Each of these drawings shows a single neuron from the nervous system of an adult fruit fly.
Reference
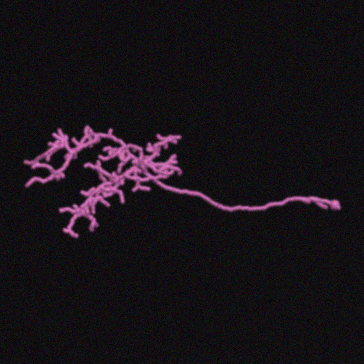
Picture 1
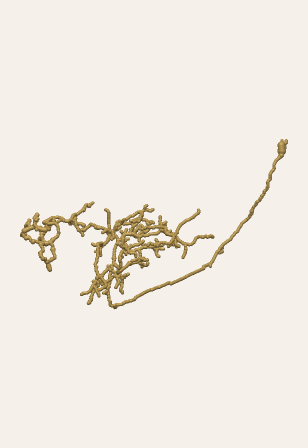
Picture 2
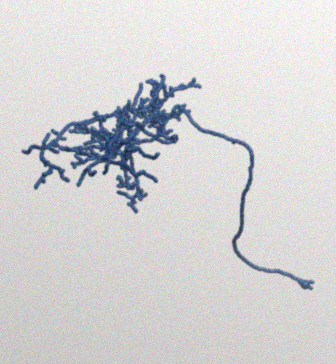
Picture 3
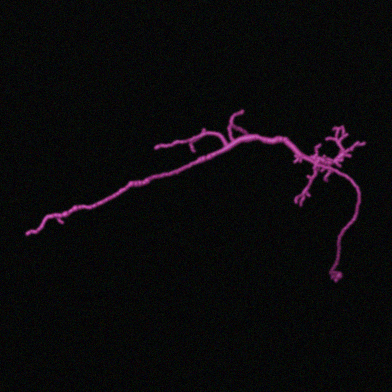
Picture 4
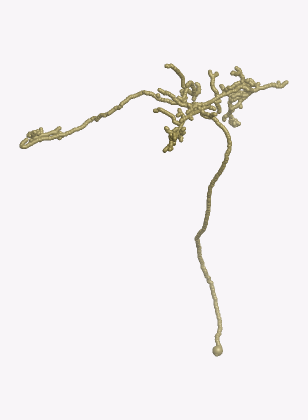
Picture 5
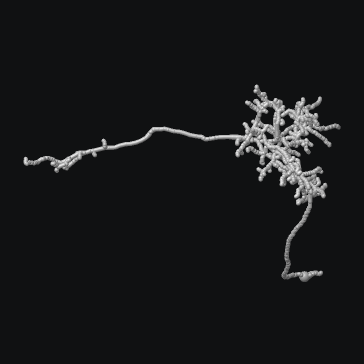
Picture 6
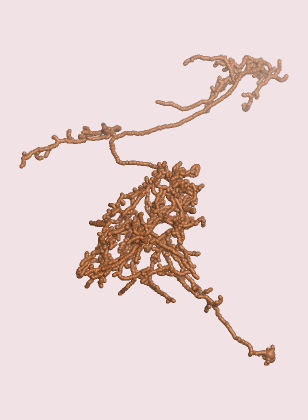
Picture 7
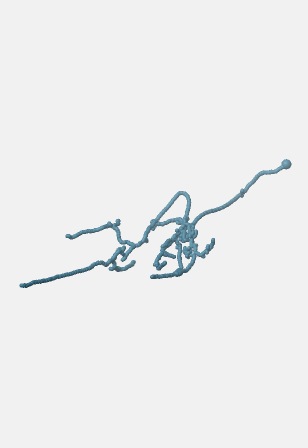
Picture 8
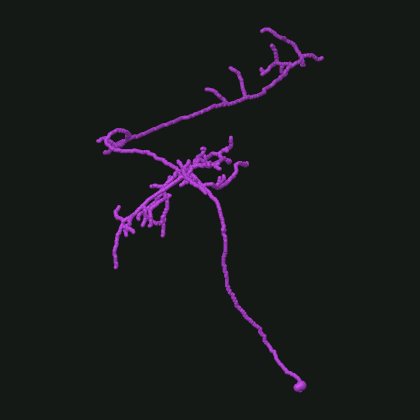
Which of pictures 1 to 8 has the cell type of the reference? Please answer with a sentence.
Picture 1 shows a neuron of the same cell type.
